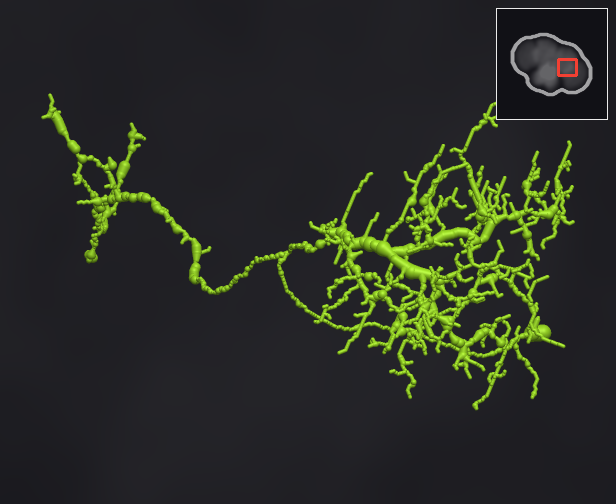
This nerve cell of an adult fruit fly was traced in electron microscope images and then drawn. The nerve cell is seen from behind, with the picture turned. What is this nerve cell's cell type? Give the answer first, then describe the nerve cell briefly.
The cell type is LC31a. Its broad class is visual projection neuron. In this view it is wider than it is tall.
